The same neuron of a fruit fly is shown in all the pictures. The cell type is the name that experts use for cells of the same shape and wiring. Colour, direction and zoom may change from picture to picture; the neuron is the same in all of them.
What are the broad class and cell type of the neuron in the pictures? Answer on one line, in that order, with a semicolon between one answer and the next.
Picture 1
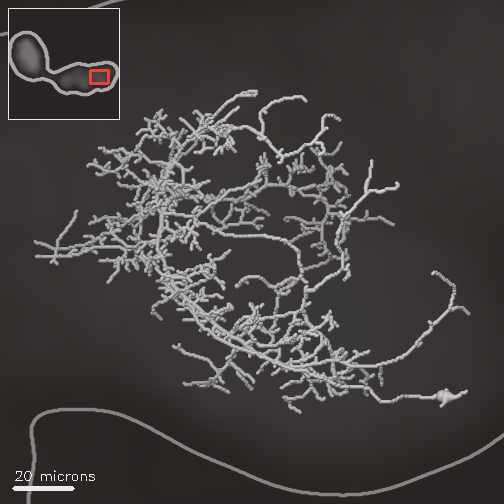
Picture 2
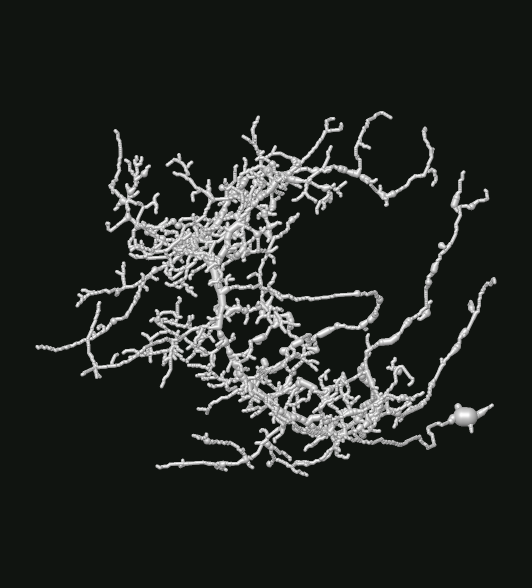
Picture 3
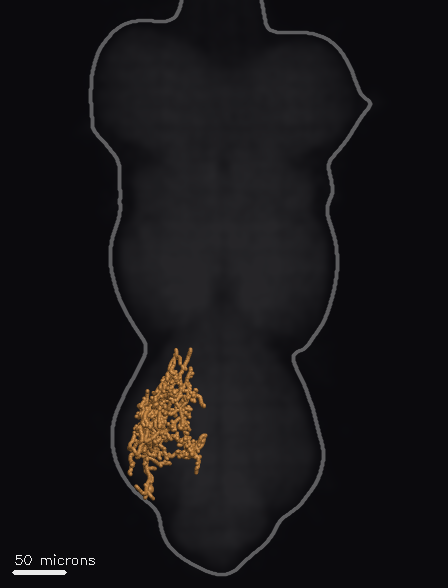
nerve-cord intrinsic neuron; INXXX468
